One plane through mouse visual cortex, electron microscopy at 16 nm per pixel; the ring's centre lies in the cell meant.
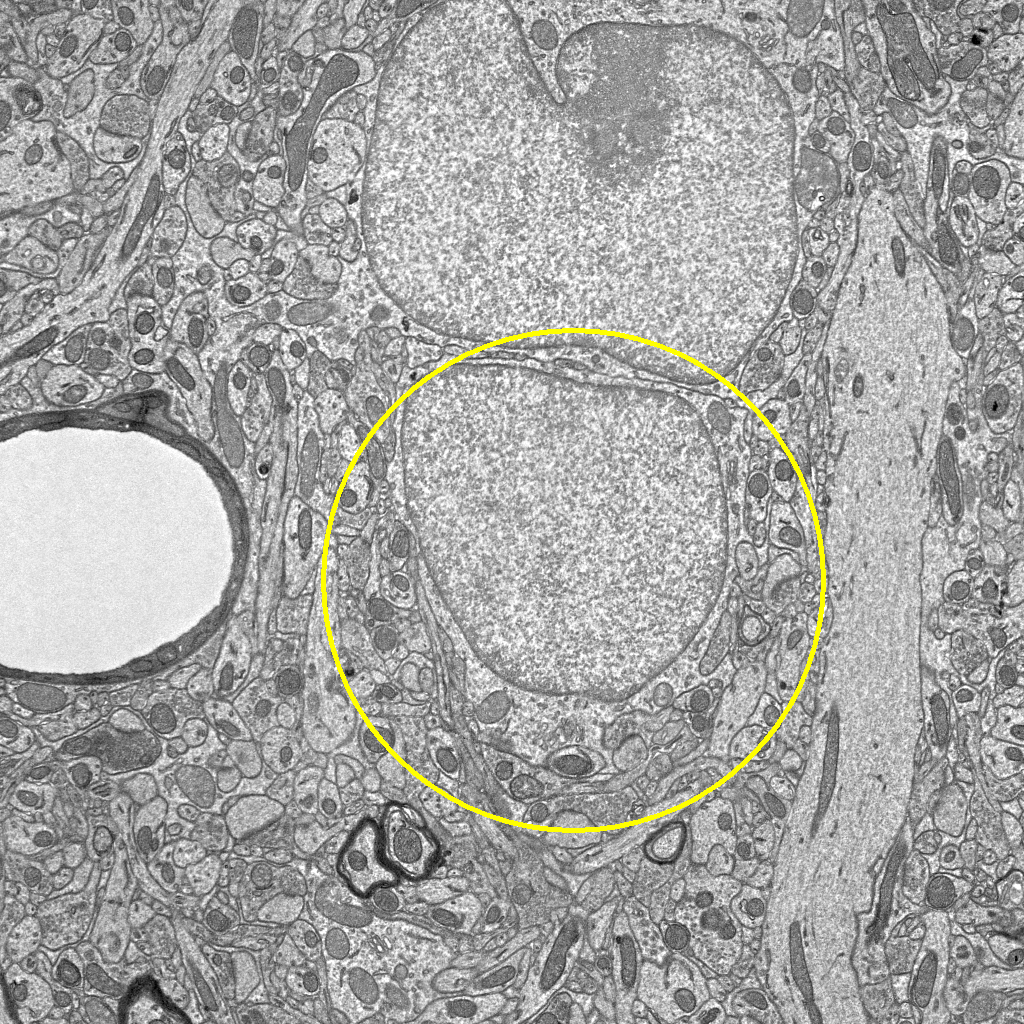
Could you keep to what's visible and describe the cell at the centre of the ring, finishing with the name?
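Smooth, without deep folds or indentations, the nuclear envelope bounds a nucleus that lies wholly within the ring and fills most of the cell body in this plane. Its chromatin is finely granular and evenly spread, with no large dark clumps. The cytoplasm shows no dark dense bodies. This cell is an astrocyte.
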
